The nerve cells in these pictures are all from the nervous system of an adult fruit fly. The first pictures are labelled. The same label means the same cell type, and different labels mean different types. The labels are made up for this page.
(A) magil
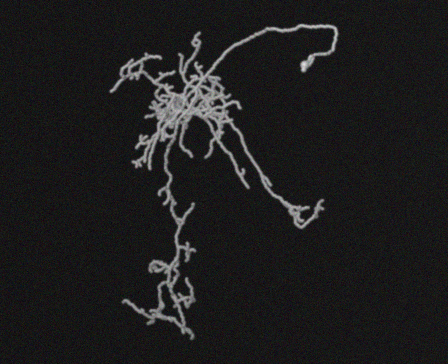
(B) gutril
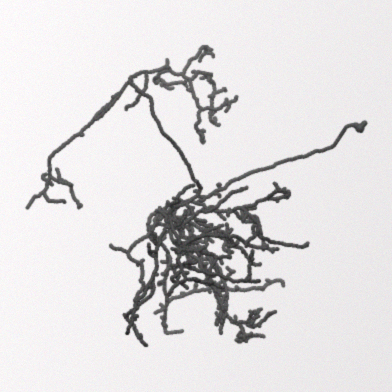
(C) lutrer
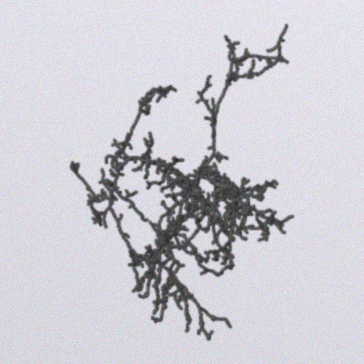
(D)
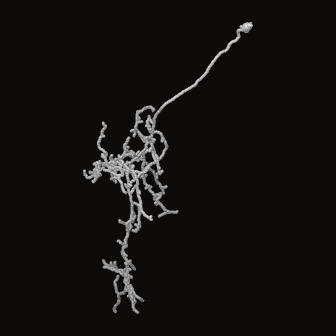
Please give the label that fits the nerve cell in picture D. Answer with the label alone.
magil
